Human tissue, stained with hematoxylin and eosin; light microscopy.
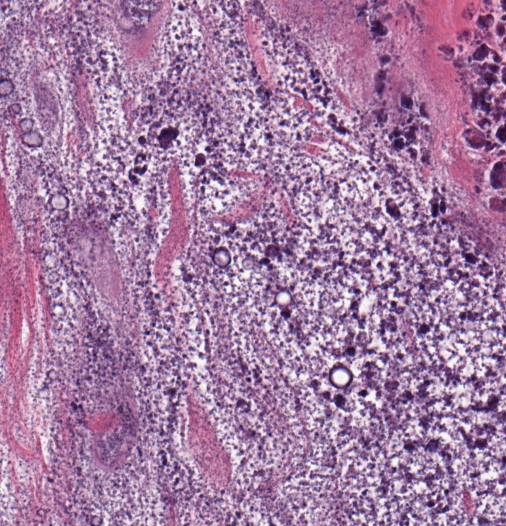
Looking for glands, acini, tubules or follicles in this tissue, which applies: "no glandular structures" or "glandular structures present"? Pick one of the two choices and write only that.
No glandular structures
